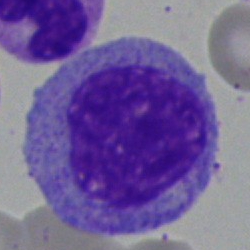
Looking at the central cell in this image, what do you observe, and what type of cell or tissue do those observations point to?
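The cell is roughly round, and its edge is slightly bumpy rather than perfectly smooth. Its chromatin is deep purple, marked by scattered small pale spots. The cytoplasm has a fine, speckled texture with no large coarse granules. Answer: promyelocyte.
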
